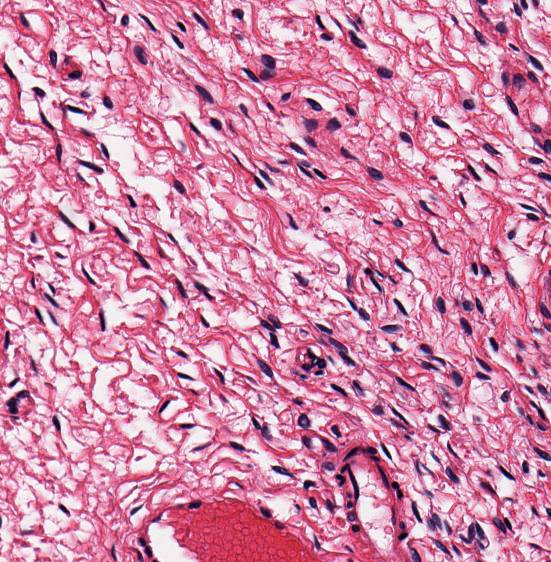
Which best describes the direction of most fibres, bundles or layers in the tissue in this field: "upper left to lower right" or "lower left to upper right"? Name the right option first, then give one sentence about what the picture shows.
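Upper left to lower right. Spindle cells and fibres run in a diagonal stream from upper left to lower right across the field.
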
